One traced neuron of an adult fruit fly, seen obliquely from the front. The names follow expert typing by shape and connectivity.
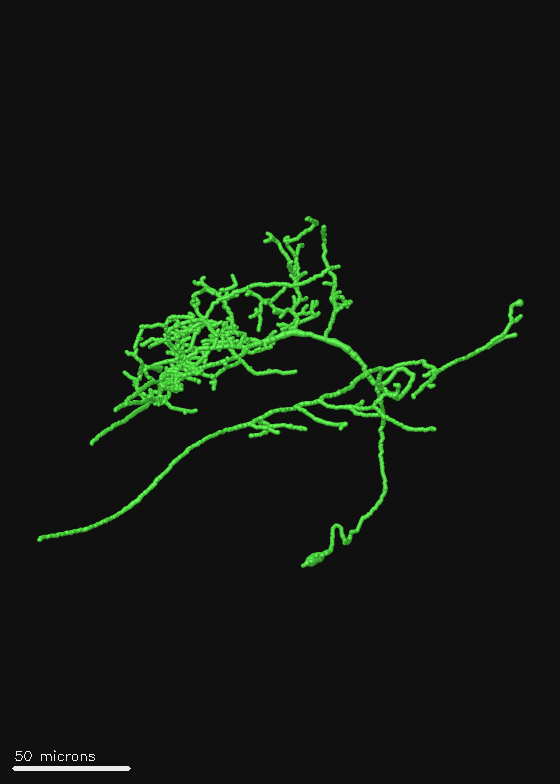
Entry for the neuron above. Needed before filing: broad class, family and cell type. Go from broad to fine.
ascending neuron; hemilineage 06B; AN06B090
